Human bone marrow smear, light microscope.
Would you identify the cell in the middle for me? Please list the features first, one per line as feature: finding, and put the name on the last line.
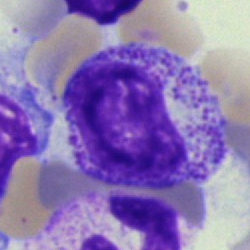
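Nucleus: off-centre, toward the left
Chromatin: dark purple, moderately clumped, paler patches between clumps
Cytoplasm: pale greyish-lilac between granules
Granules: numerous, purple, densest along the cell margin
Name: myelocyte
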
